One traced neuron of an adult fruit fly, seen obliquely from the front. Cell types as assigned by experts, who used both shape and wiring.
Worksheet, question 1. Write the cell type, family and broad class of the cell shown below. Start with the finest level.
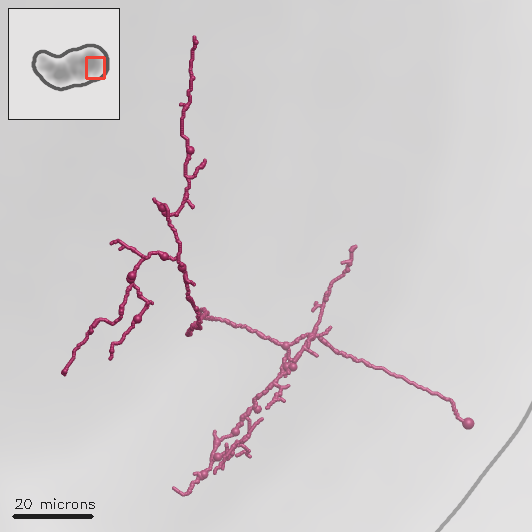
MeTu4f; MeTu; visual projection neuron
